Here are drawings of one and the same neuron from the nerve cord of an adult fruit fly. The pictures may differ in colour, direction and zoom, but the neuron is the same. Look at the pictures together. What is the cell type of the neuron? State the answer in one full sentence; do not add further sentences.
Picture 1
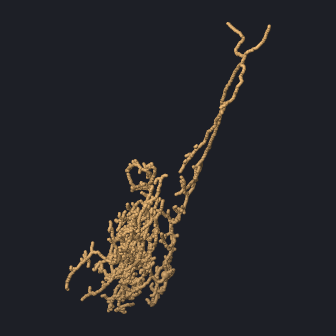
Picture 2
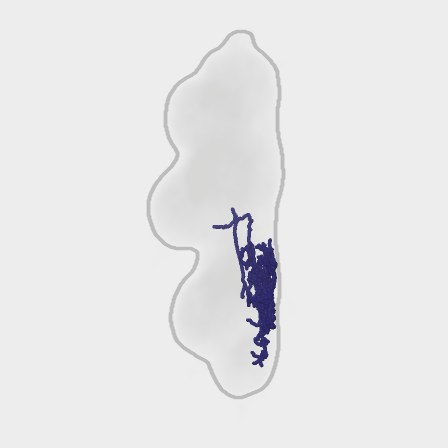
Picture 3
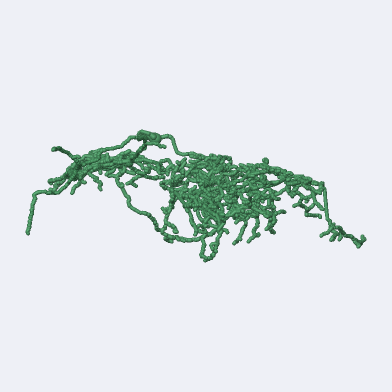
The cell type held by this neuron is INXXX315.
